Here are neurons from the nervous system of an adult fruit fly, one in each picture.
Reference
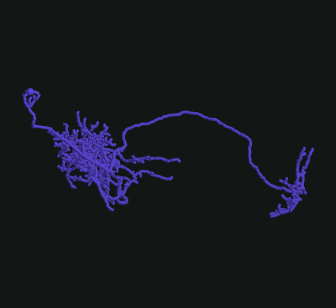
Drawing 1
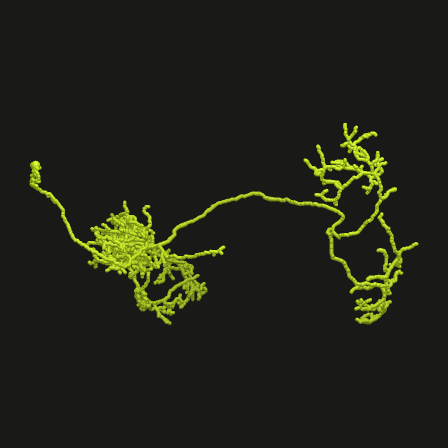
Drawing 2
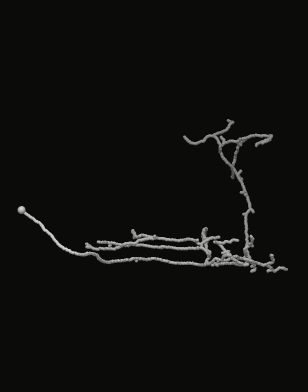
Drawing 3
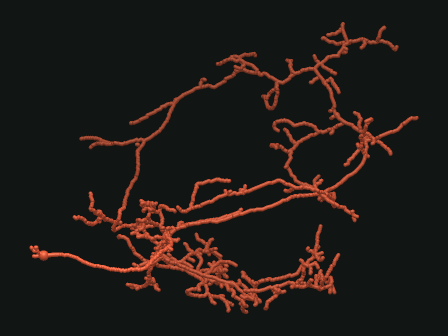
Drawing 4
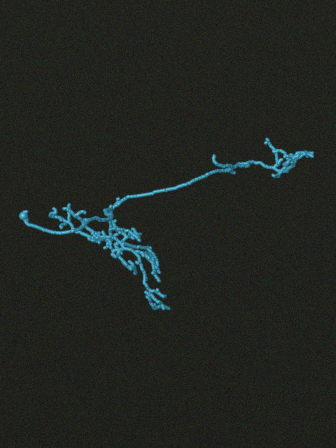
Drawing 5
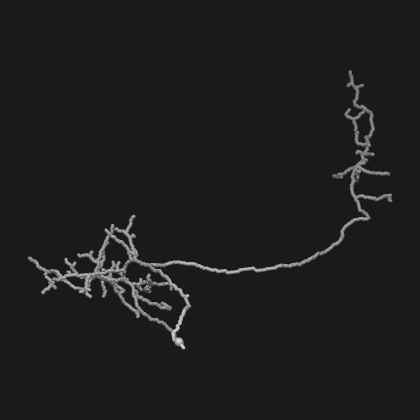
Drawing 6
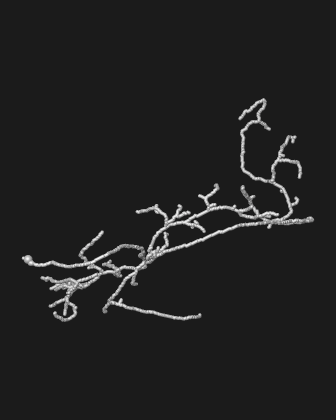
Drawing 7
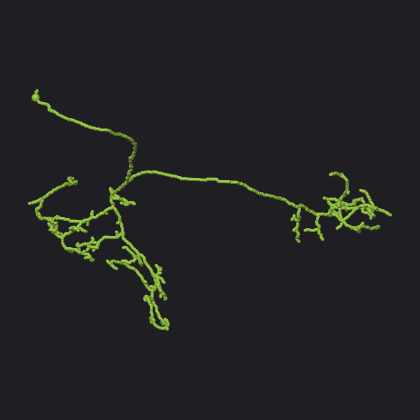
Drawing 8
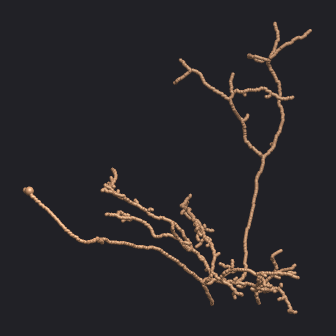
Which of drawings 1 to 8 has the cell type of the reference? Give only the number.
1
